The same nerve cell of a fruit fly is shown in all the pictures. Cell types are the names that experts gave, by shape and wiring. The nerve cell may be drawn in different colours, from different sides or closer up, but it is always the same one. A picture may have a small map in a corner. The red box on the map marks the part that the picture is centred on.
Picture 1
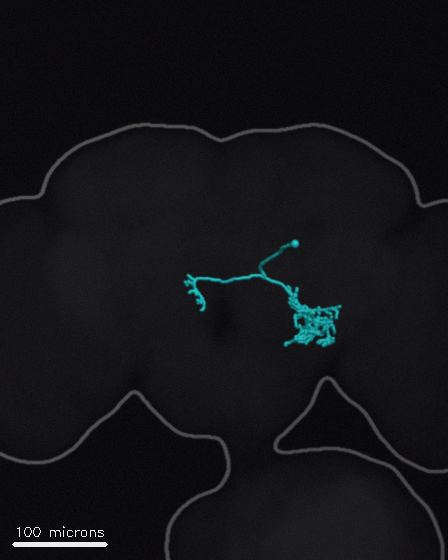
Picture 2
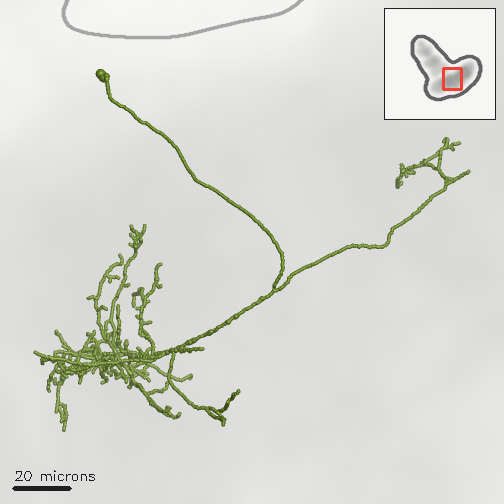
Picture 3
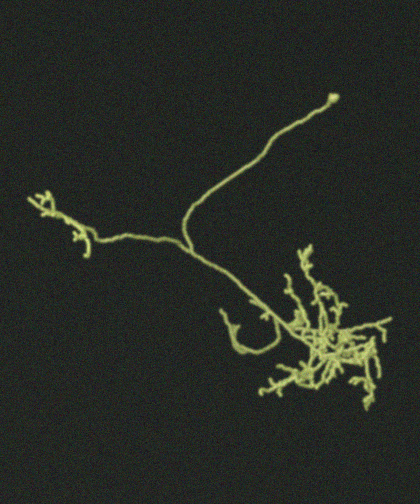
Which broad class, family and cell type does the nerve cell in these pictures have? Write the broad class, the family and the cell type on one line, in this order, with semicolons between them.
central-brain intrinsic neuron; hemilineage VLPp2; WED129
